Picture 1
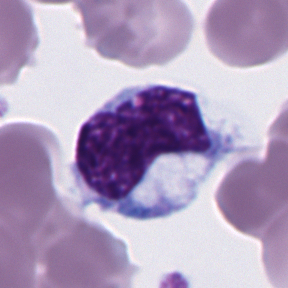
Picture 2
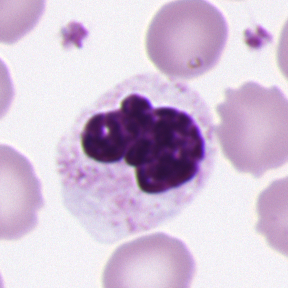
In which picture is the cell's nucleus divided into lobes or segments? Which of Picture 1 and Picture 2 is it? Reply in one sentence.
The nucleus of the cell in picture 2 consists of two or more lobes.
